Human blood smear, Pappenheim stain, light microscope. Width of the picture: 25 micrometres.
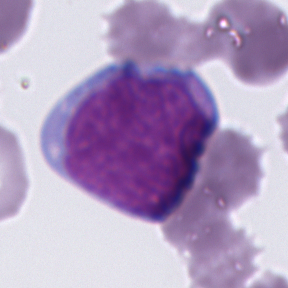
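Myeloblast, about 15 micrometres across, with a nucleus filling about 80% of its area. The nucleus stains reddish purple, and its chromatin is finely stippled and evenly spread, with no coarse dark clumps. Pale blue cytoplasm forms a narrow crescent, widest on the left side of the cell.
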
